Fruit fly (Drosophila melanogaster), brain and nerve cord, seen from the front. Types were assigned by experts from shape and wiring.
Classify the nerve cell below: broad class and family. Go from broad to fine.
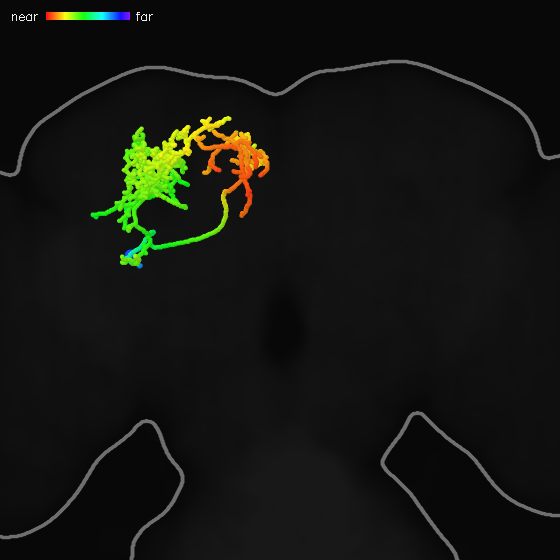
central-brain intrinsic neuron; hemilineage VLPl&p1_posterior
